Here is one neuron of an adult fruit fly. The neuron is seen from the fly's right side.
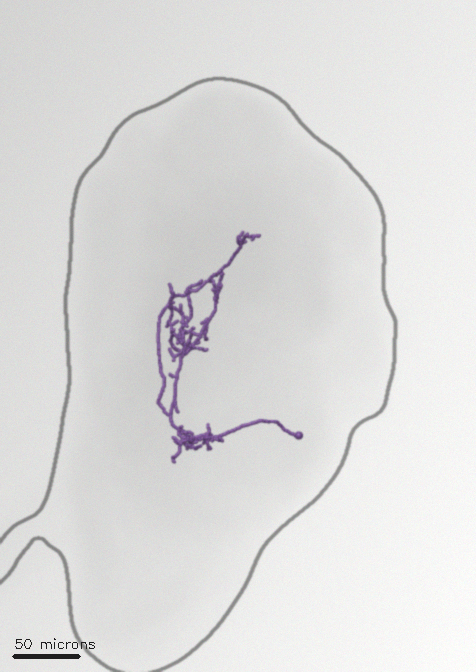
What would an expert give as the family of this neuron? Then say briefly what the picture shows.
Its family is hemilineage WEDa2. It is a central-brain intrinsic neuron. From top to bottom in the picture it spans about 180 microns. As drawn here it is taller than it is wide.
